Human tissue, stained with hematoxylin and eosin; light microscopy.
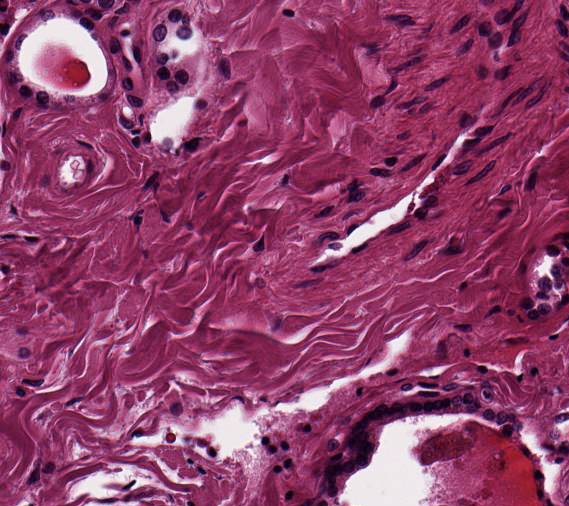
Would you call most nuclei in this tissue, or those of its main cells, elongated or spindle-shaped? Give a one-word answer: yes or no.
Yes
